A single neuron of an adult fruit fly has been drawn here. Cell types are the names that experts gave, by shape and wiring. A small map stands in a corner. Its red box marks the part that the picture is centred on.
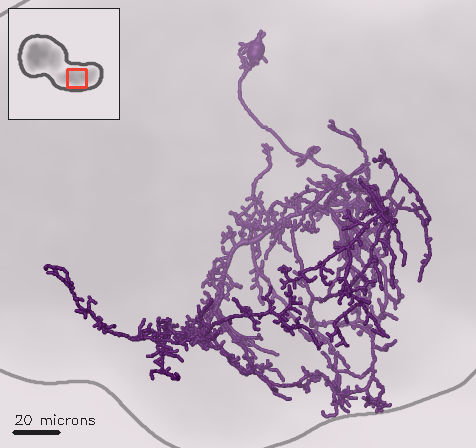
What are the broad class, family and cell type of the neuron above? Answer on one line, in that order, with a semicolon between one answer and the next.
nerve-cord intrinsic neuron; hemilineage 17A; IN17A016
